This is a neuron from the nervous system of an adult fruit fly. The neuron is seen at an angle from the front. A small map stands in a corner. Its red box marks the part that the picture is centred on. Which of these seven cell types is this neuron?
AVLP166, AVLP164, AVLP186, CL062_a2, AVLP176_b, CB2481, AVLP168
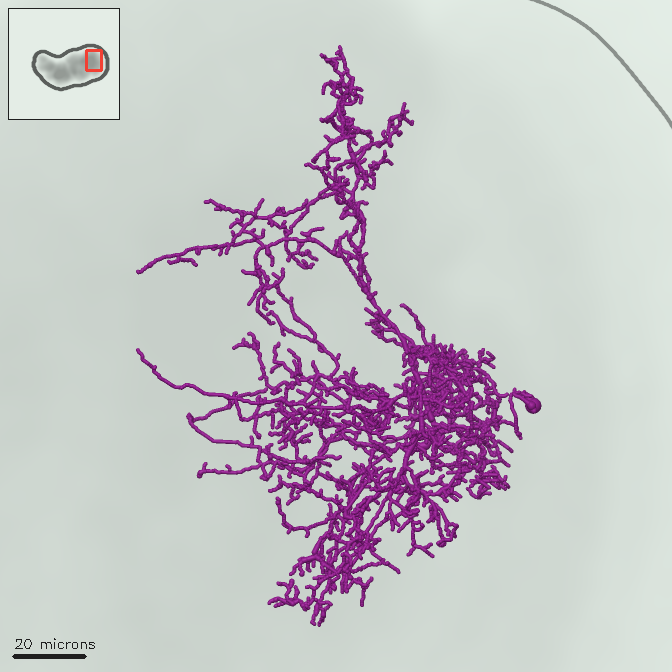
AVLP164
